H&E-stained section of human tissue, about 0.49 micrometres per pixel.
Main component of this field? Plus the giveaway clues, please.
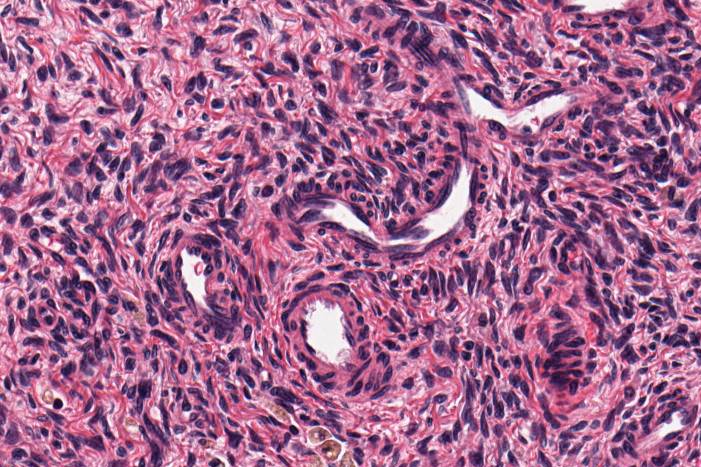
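What this field shows is ovarian cortex. The deciding feature is how densely spindle to oval cells pack the whole field, with no lobules or clear divisions.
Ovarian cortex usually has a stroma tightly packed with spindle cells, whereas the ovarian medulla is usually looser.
Most nuclei are dark and oval to elongated, with scant, poorly defined cytoplasm. Thin wavy pink collagen fibres run between the cells, and spindle cells lie in concentric layers around the small lumens.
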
